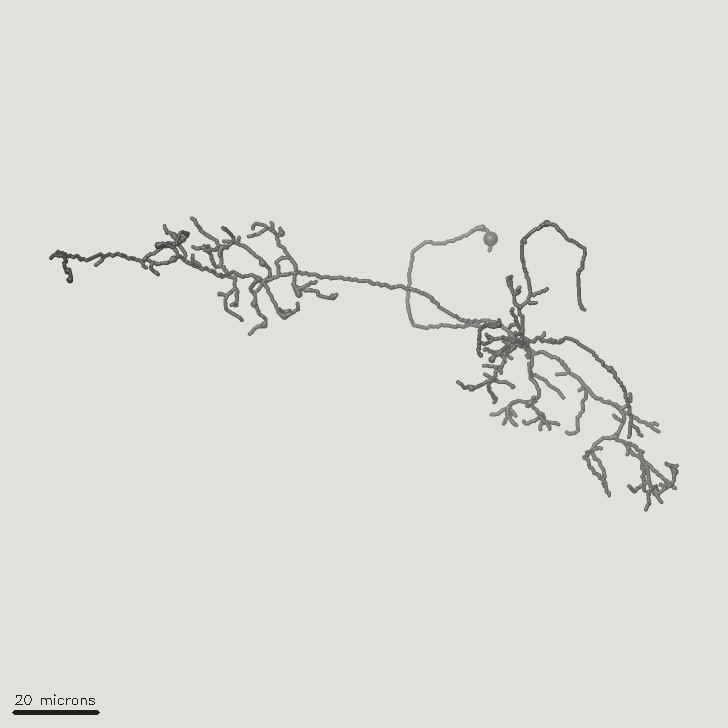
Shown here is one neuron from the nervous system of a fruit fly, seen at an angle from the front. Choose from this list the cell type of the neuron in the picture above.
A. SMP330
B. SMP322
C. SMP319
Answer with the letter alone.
A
